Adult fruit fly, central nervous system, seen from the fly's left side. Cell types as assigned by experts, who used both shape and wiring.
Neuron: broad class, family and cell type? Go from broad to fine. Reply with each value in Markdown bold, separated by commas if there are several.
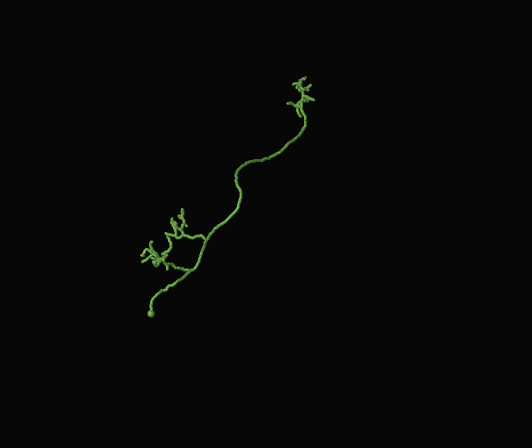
**central-brain intrinsic neuron**, **hemilineage ALv1**, **M_vPNml84**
